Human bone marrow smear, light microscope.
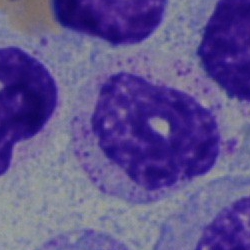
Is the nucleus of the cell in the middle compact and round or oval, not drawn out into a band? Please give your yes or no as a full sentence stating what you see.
Yes, this cell's nucleus is compact and round or oval in shape.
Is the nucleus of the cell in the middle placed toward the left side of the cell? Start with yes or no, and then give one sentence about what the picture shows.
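No. The rim of cytoplasm around the nucleus is widest on the lower left.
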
